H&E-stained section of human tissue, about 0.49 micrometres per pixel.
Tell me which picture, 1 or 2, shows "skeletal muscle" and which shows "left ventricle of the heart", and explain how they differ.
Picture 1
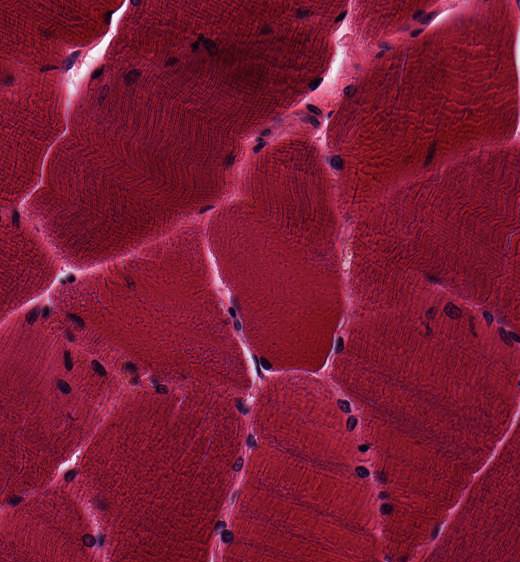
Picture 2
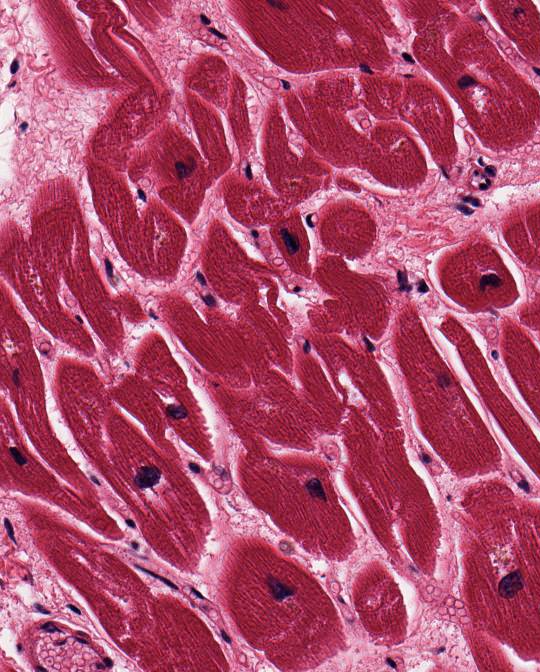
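Skeletal muscle is the first picture, left ventricle of the heart the second. The skeletal fibres have small, dark, oval nuclei along their borders, deep even pinkish-red cytoplasm, and only thin pale connective tissue strands between them. The ventricle has bundles of branching fibres parted by loose, pale pink connective tissue, widest at upper left, plus faint golden-brown granules in pale zones beside some central nuclei.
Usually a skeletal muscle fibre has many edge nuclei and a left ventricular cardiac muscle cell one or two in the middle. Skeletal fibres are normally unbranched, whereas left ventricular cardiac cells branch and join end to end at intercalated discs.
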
